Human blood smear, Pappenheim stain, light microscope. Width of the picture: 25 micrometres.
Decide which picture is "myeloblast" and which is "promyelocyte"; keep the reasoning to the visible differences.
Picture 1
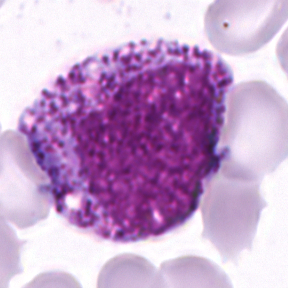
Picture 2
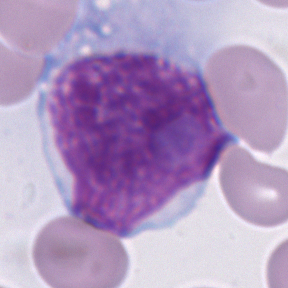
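Start with the names: the promyelocyte is in picture 1 and the myeloblast in picture 2. Look first at picture 1. The cell is oval, and its edge is finely bumpy. Along the margin you can pick out individual granules standing as separate dots.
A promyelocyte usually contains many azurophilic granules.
There is also a small clear spot near the lower left margin, and red cells press against the right side. Now move to picture 2. Here the outline is irregular, with shallow dents where neighbouring red cells press in; they touch the cell on its right side and at its bottom. The nucleus is a single unlobed mass, roughly angular in outline and about 15 micrometres across. The cytoplasm is pale blue, and no granules are visible in it.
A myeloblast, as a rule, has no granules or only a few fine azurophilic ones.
So the main difference to look for is the granules: separate dots along the margin in picture 1, none visible in picture 2.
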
